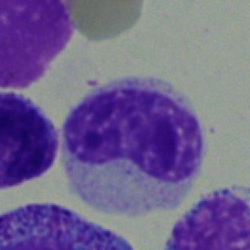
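Metamyelocyte in the middle of a stained human bone marrow smear, its outline roughly round and smooth. The kidney-shaped nucleus sits in the upper part of the cell, with its indentation turned downward. No coarse or brightly coloured granules appear in the cytoplasm.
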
